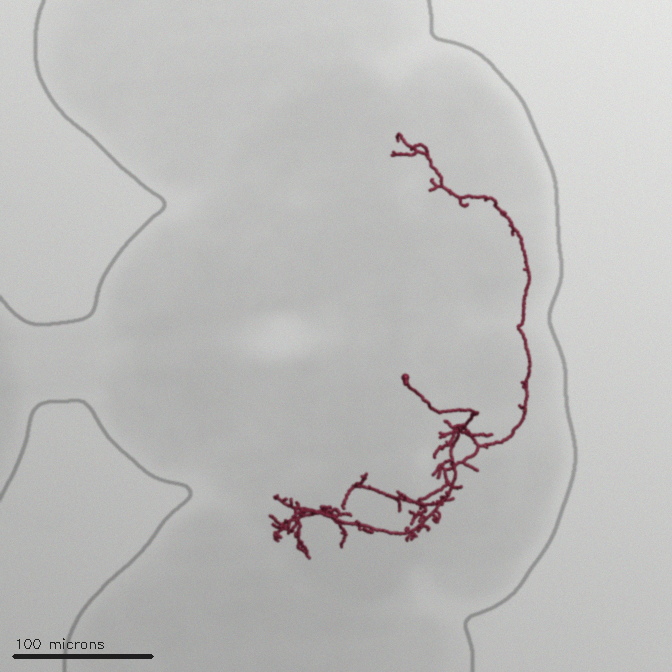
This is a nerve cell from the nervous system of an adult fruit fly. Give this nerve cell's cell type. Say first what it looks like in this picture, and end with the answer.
The cell body is in the middle of the picture. By the scale bar it is about 300 microns tall in this view. The picture shows dozens of branch ends. This is a central-brain intrinsic neuron. Its cell type is pC1_6a.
